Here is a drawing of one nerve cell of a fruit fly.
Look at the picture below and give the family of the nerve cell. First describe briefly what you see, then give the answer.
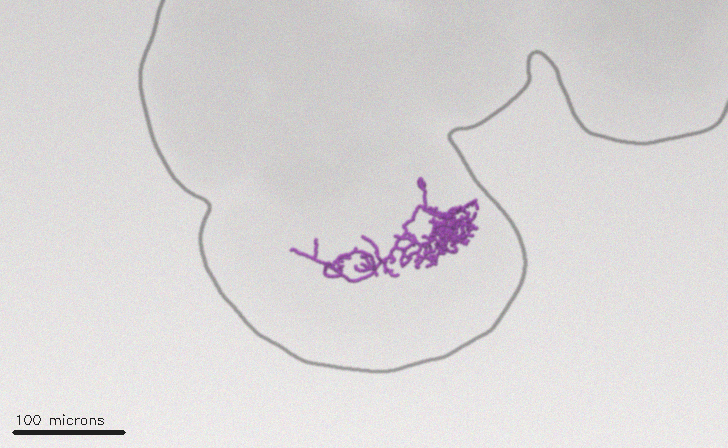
From left to right in the picture it spans about 170 microns. In this view it is wider than it is tall. This is an optic-lobe intrinsic neuron. The family is LPi.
